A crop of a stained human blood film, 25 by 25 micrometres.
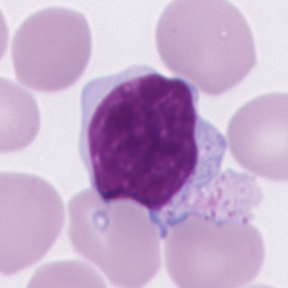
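Large granular lymphocyte, the cell in the middle of this blood smear. Its nucleus, I'd note, is a single rounded mass with no lobes, sitting off-centre toward the left, about 12 by 10 micrometres within a cell of roughly 16 by 13 micrometres. The cytoplasm is pale greyish blue, and fine pinkish-purple granules are clustered in its lower right part.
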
